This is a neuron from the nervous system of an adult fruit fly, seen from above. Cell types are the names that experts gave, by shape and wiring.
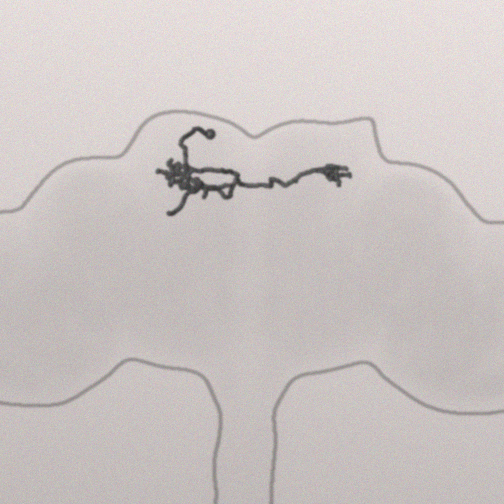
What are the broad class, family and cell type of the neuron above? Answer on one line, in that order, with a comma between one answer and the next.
central-brain intrinsic neuron, class DAN, PAM14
